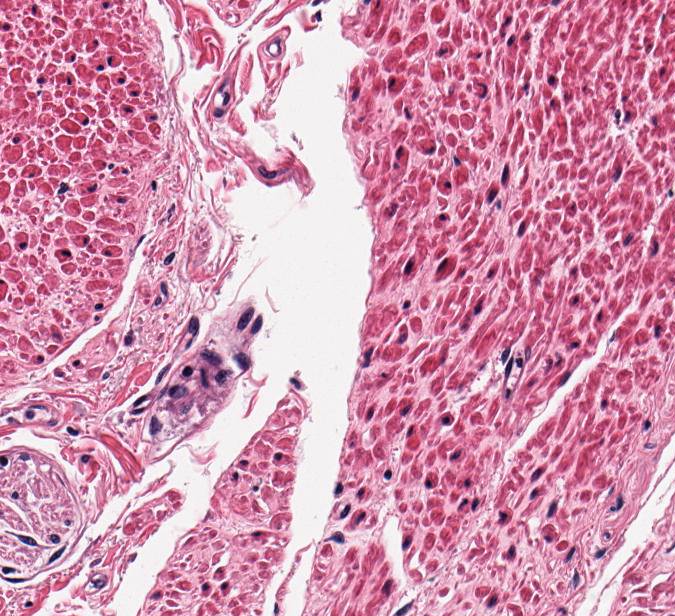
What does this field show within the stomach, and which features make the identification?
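The field consists of smooth muscle. The cytoplasm of its cells stains bright pink throughout. Their nuclei are small, dark blue and oval to elongated.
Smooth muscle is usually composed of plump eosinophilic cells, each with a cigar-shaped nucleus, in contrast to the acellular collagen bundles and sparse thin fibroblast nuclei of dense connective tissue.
In the upper left the cells are cut mostly in cross-section, as small rounded or polygonal pink profiles.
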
